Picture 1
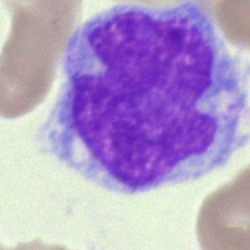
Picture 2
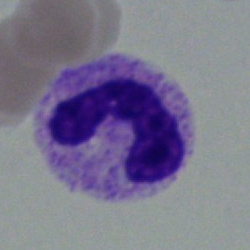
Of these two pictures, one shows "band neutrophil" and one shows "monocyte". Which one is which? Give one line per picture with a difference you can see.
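The cell in picture 1 is a monocyte. The cytoplasm shows no distinct granules.
The cell in picture 2 is a band neutrophil. The cytoplasm contains many fine purple granules.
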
